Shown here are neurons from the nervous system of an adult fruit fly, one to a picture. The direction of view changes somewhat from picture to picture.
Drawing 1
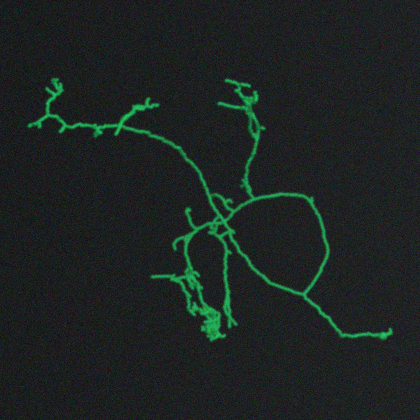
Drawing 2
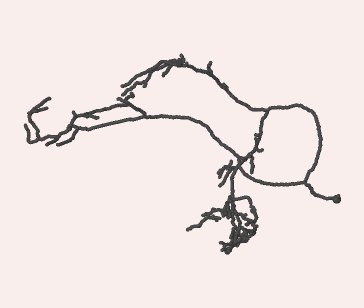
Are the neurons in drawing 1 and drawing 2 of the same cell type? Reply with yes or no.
yes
